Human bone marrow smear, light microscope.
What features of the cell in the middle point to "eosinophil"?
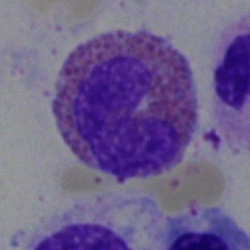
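The round outline of this cell fits an eosinophil.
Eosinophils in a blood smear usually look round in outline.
Its cytoplasm is packed with pink-red granules, which also fits.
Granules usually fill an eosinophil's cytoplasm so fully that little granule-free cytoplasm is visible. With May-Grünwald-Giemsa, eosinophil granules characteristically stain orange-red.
The granules here are pink-red rather than orange-red.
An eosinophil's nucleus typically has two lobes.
Here the nucleus is instead deeply indented, its notch opening toward the right. The chromatin stains dark purple and appears somewhat clumped.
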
